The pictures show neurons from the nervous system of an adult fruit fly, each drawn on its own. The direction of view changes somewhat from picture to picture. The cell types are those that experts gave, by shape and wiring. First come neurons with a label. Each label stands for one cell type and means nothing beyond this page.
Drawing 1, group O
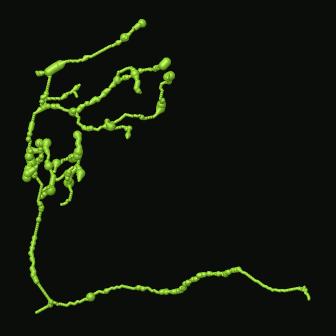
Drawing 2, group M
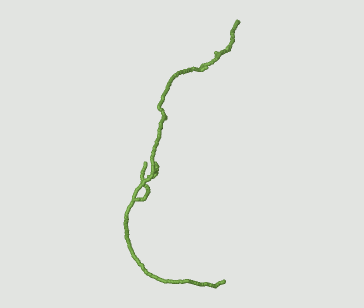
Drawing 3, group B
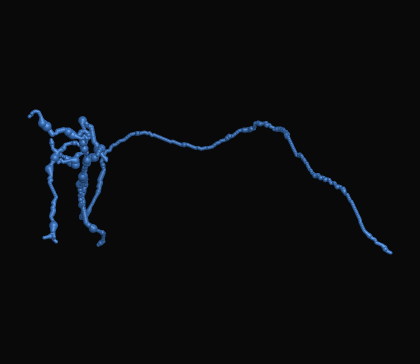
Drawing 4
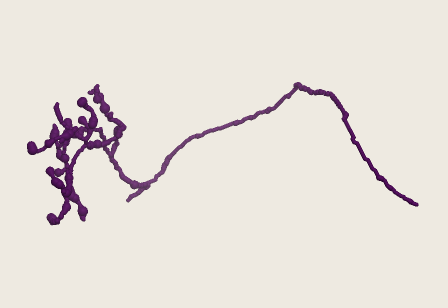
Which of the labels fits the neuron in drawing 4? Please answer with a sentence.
It belongs to group B.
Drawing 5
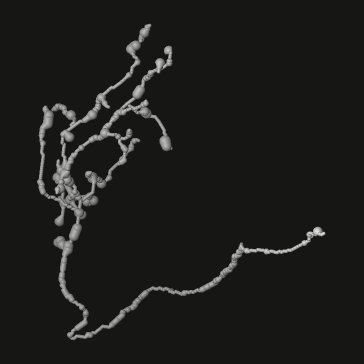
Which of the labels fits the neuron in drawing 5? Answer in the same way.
It belongs to group O.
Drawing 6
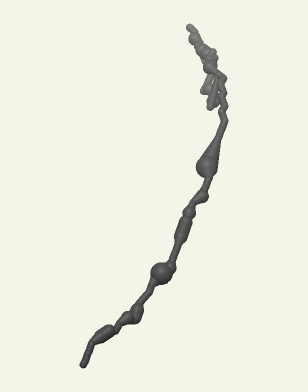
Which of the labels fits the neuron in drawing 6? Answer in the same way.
It belongs to group M.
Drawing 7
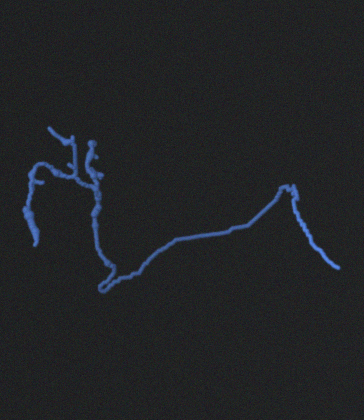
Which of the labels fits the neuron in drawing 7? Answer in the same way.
It belongs to group B.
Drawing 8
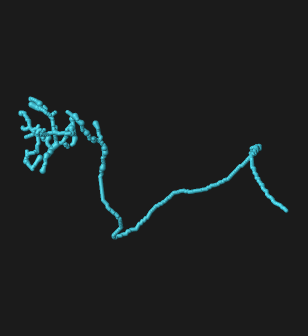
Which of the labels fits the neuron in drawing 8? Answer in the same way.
It belongs to group B.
